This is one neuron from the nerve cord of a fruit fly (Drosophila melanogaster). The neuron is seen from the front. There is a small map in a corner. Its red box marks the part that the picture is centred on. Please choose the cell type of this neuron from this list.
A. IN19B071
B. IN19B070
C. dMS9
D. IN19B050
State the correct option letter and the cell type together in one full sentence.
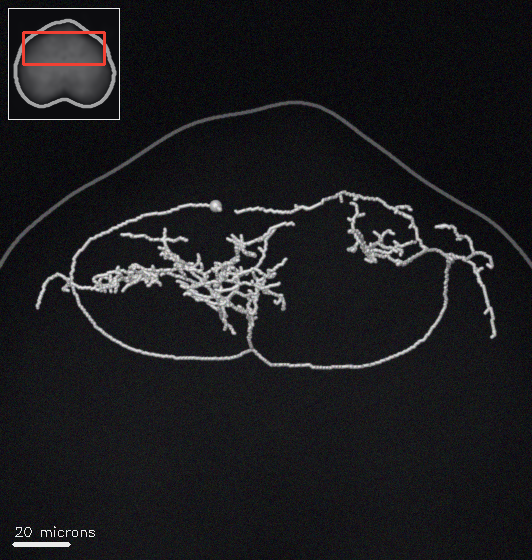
The cell identity of the neuron is IN19B070, given in option B.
